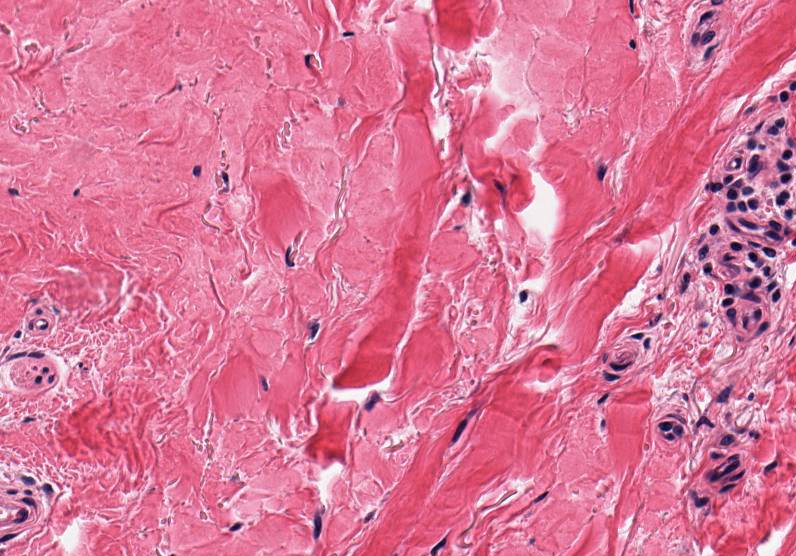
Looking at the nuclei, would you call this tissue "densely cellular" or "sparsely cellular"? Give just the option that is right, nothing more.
Sparsely cellular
